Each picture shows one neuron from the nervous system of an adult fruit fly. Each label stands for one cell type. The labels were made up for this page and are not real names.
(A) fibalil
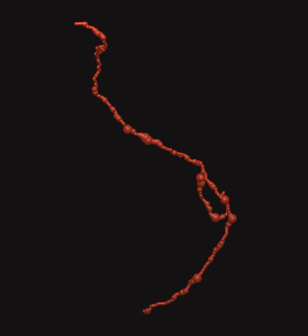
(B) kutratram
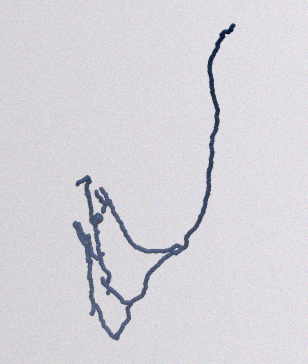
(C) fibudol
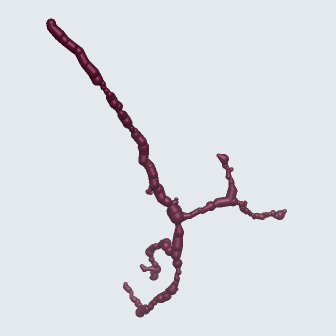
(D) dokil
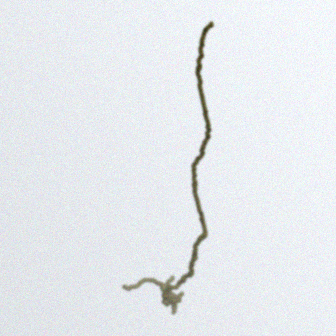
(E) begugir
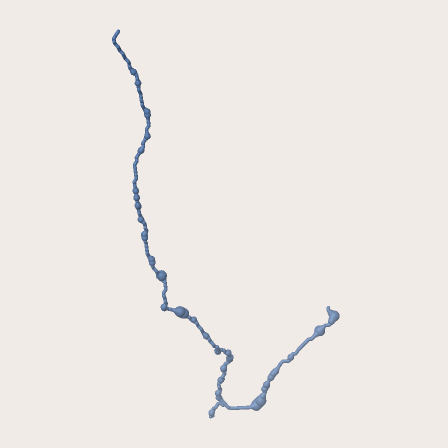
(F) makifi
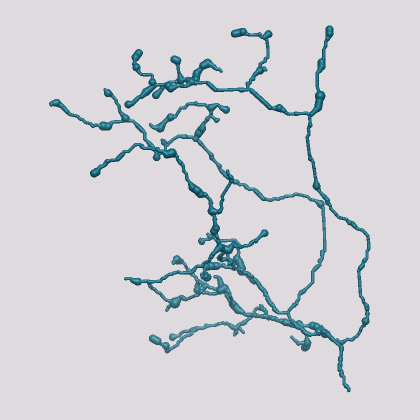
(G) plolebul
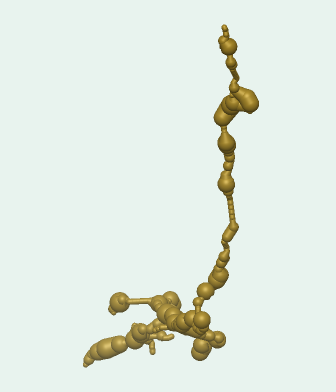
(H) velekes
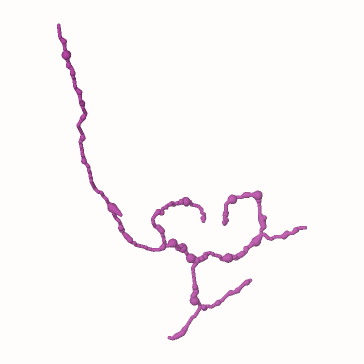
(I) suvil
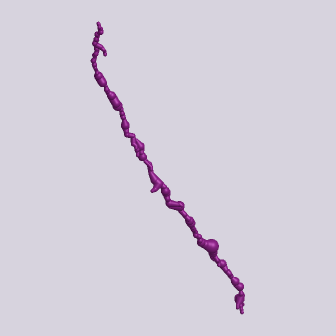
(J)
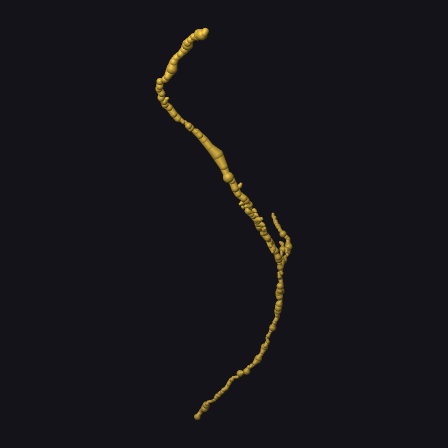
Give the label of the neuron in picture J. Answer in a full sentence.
It belongs to suvil.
